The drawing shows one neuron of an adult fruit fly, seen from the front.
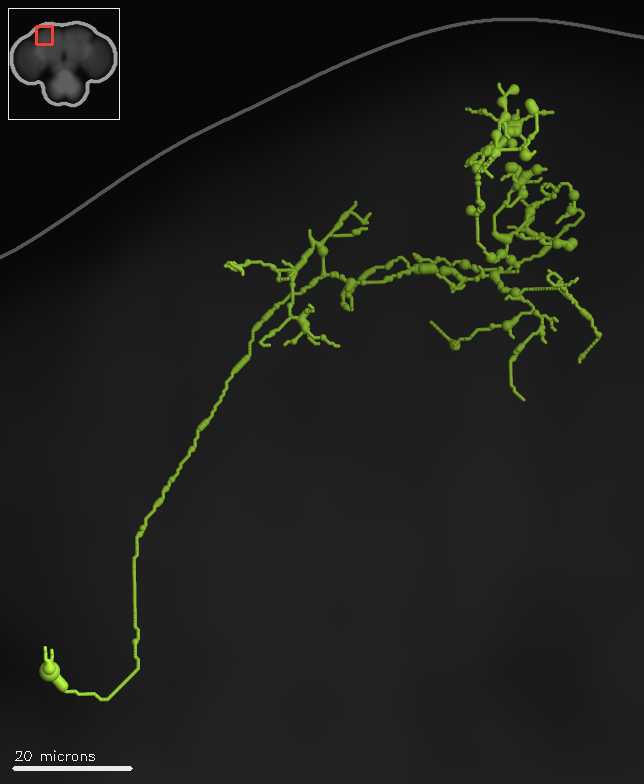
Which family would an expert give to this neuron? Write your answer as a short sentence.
The family is hemilineage SLPal5.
